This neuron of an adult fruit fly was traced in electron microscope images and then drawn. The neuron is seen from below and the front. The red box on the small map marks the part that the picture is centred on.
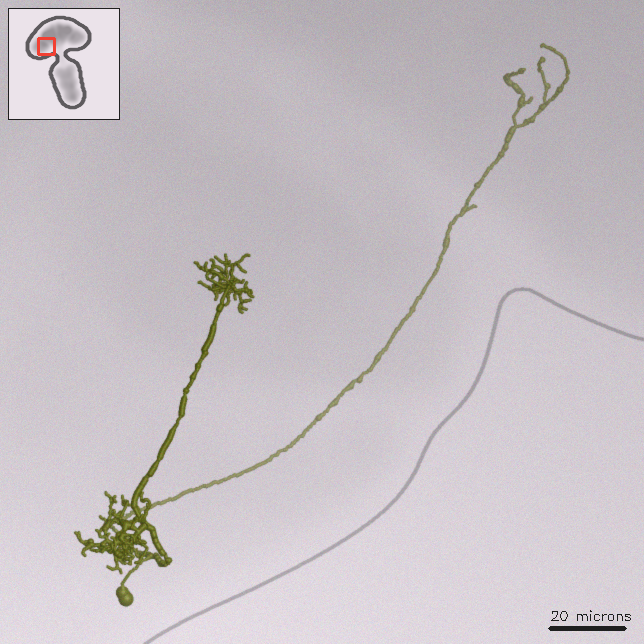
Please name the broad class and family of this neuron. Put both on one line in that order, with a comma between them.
visual projection neuron, LLPC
